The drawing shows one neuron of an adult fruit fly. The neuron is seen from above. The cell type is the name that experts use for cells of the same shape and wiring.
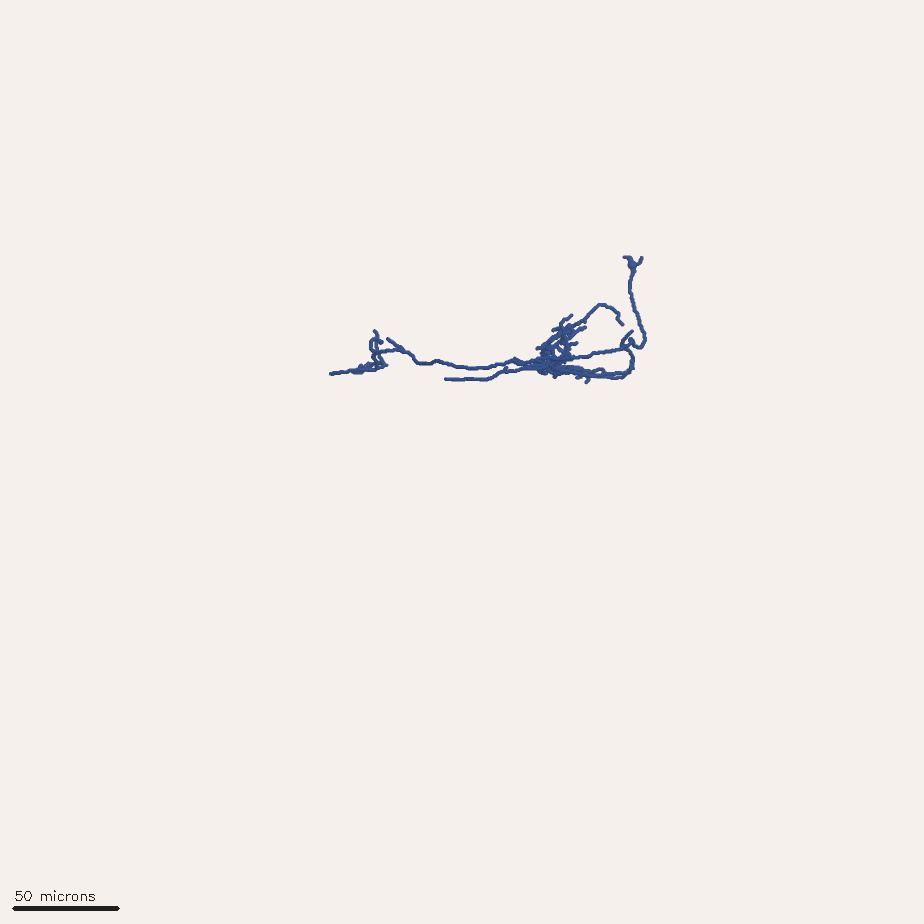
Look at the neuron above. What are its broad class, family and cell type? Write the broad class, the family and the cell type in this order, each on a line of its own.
central-brain intrinsic neuron
hemilineage ALv2
v2LN32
